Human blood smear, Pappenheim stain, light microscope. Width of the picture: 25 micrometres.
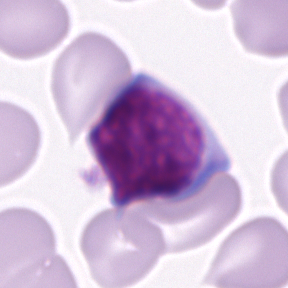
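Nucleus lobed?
No. A single unlobed mass, filling most of the cell.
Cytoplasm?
Thin pale blue rim, widest on the right side.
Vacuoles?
None visible.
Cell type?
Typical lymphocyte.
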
